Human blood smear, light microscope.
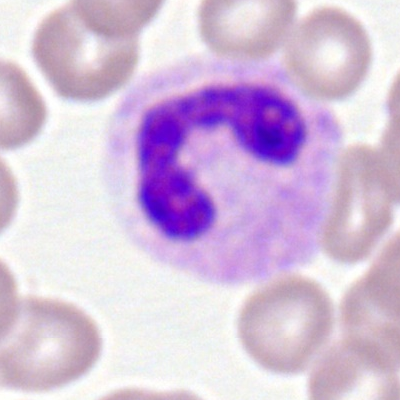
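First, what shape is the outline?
Roughly round, I'd say.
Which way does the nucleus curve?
The lobed nucleus bends into a C-shape opening toward the lower right, and I can't make out any nucleoli in it.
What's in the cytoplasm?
Fine, faint lilac granules.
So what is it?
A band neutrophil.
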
